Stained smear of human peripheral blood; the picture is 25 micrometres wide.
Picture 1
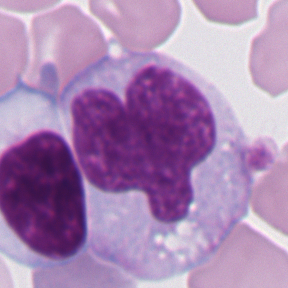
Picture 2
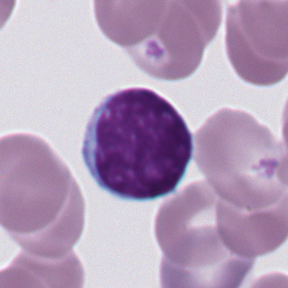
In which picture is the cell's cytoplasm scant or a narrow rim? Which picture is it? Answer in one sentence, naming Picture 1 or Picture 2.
It is in picture 2 that the cytoplasm of the cell is scant.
